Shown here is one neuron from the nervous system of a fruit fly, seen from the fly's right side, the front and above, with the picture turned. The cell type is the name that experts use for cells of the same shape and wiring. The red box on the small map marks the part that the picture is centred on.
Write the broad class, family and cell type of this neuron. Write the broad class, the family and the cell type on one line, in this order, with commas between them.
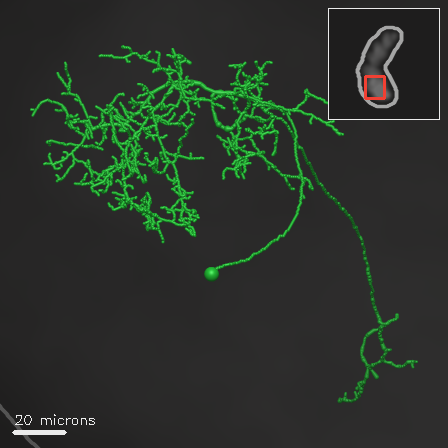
central-brain intrinsic neuron, hemilineage VLPa2, AVLP202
